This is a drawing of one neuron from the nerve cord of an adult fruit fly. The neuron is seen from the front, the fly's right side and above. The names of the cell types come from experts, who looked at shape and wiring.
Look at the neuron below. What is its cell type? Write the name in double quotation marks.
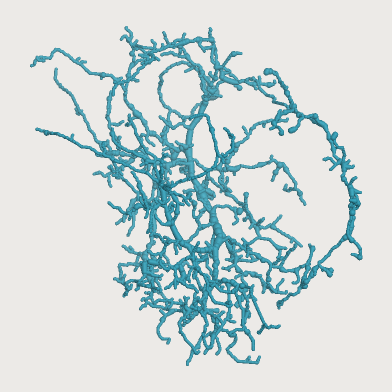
"IN03A020"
